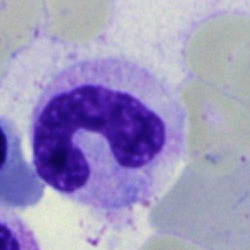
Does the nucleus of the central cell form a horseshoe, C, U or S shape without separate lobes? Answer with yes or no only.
Yes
